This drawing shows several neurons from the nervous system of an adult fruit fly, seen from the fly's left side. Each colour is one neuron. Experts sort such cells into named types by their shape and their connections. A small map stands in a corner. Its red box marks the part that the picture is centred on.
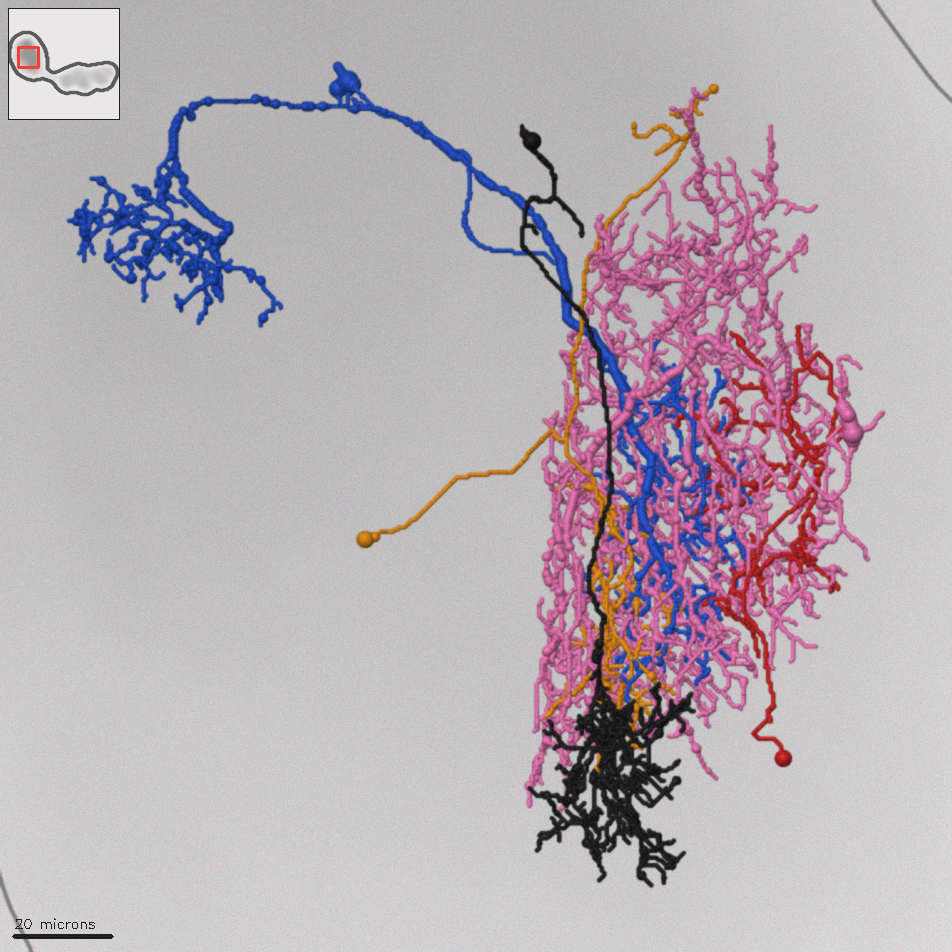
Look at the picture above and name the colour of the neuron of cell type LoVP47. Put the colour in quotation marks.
"pink"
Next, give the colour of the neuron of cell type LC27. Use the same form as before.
"orange"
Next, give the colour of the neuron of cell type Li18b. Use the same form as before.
"red"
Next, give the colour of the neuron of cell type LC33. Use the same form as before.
"blue"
